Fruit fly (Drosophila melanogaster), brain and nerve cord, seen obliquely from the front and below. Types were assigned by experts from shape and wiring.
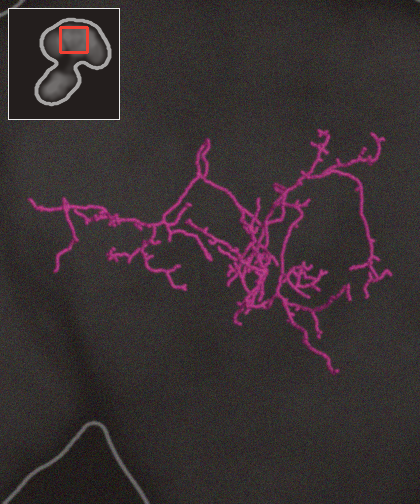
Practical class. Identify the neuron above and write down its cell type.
CB4072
